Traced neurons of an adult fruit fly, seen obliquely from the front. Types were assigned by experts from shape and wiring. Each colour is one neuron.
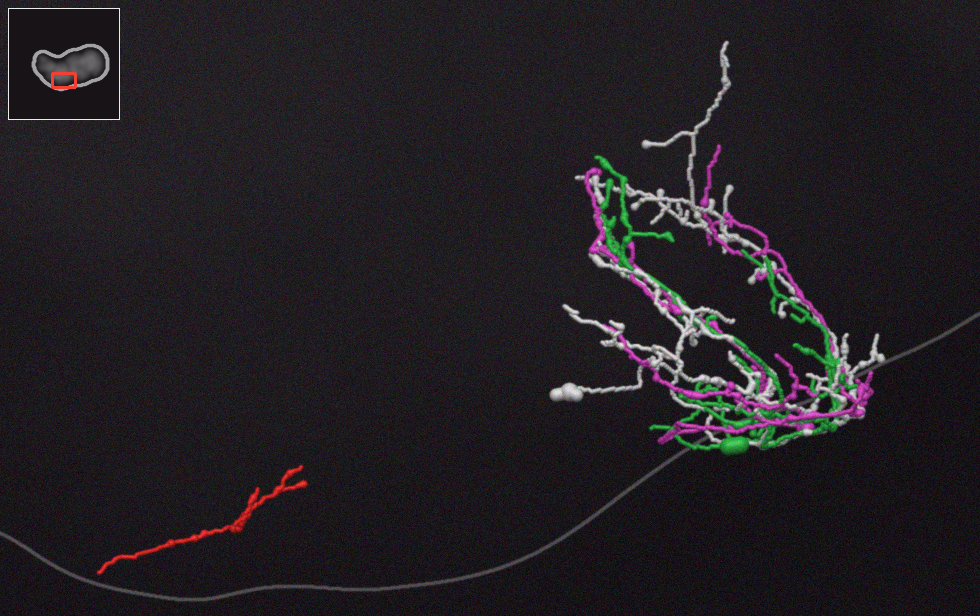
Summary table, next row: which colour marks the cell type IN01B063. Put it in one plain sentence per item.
The colour is magenta.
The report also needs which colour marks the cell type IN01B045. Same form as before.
The colour is green.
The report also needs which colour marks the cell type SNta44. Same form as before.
The colour is red.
